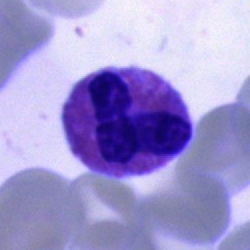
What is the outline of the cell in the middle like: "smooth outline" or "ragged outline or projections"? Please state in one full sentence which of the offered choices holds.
It is a smooth edge that this cell shows.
